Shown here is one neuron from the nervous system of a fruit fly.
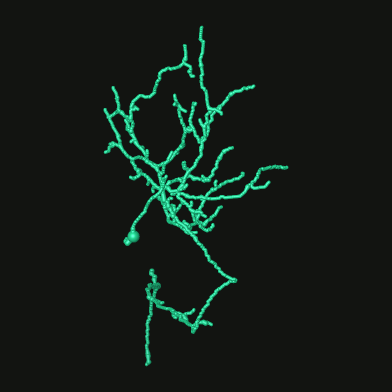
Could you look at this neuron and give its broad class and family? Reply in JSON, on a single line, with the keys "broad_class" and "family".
{"broad_class": "central-brain intrinsic neuron", "family": "hemilineage DM6_posterior"}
